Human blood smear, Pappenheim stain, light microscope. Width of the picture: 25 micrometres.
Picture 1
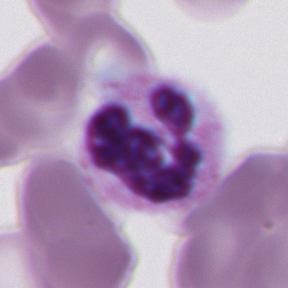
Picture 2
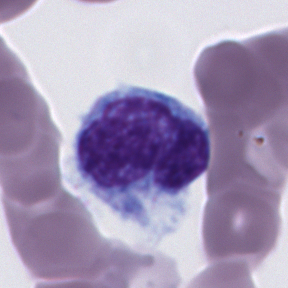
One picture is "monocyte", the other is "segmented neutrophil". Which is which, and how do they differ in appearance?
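Picture 1 shows the segmented neutrophil, and picture 2 shows the monocyte. In picture 1 the nucleus is divided into several separate lobes, one of them sitting somewhat apart from the others at the upper right.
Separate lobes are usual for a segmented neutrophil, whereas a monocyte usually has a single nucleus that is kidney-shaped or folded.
The chromatin there is dark purple and densely clumped, and the cytoplasm holds fine, faint pinkish-violet granules. In picture 2 the nucleus lies in the upper part of the cell, and most of the pale blue cytoplasm lies below it.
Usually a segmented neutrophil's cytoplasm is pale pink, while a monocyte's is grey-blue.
The outline of the cell in picture 2 is irregular and ragged along its lower edge.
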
